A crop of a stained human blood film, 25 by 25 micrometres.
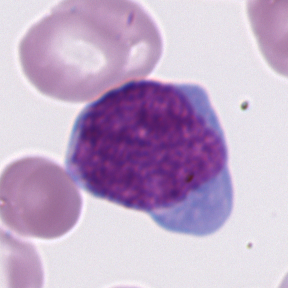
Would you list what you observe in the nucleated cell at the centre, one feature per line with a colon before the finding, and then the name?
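Outline: irregular and angular, not smoothly round
Nucleus: a single rounded mass, no lobes
Cytoplasm: pale blue
Granules: none visible in the cytoplasm
Name: myeloblast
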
